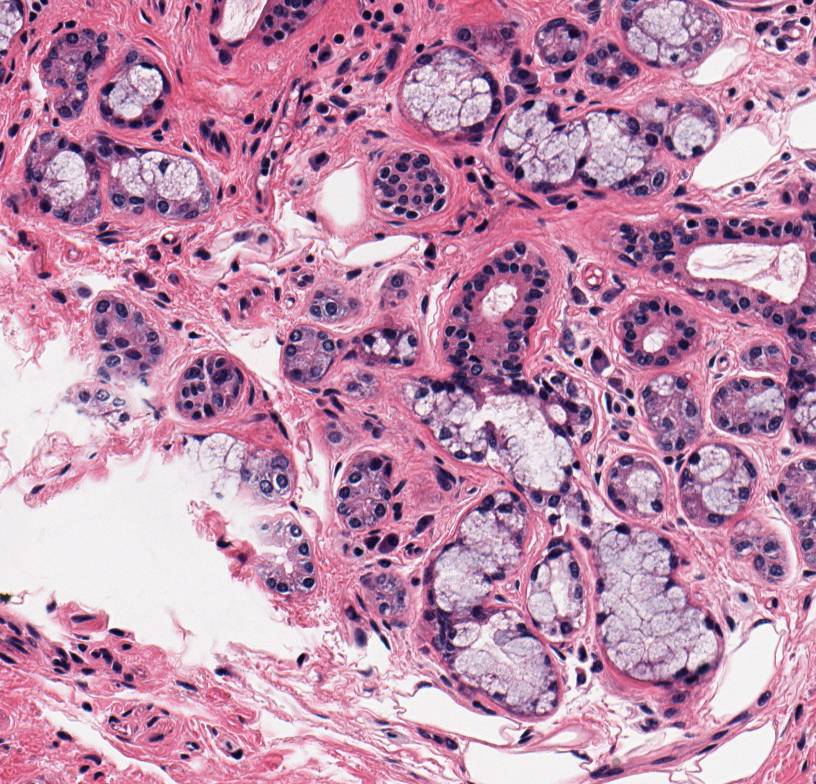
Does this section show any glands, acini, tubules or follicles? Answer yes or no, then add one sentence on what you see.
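Yes. In the pale bubbly acini the nuclei are small, dark and flattened against the outer edge of the acinus.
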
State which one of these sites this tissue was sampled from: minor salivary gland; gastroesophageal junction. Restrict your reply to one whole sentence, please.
This is tissue that was sampled from the minor salivary gland.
